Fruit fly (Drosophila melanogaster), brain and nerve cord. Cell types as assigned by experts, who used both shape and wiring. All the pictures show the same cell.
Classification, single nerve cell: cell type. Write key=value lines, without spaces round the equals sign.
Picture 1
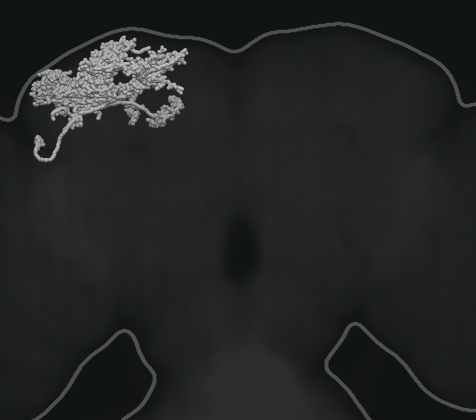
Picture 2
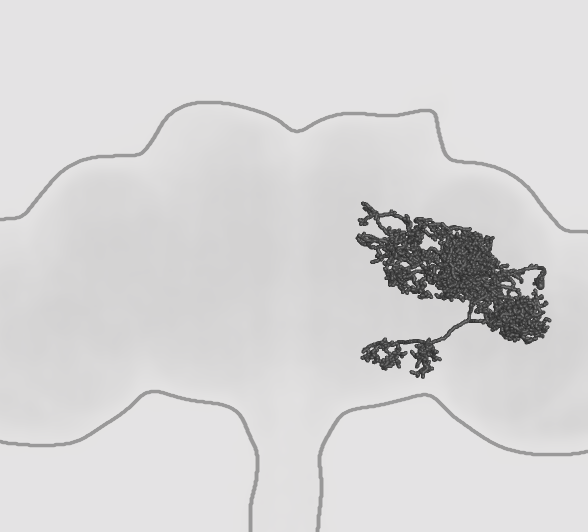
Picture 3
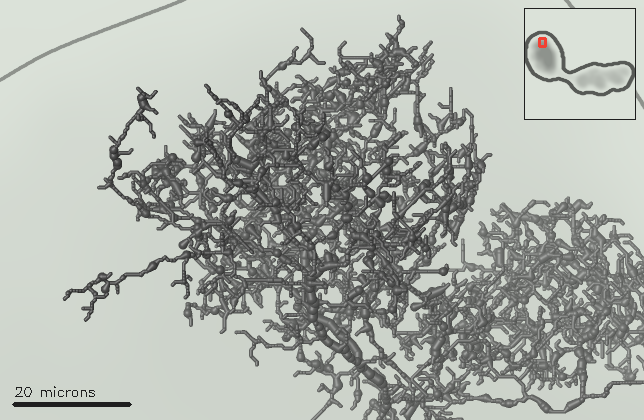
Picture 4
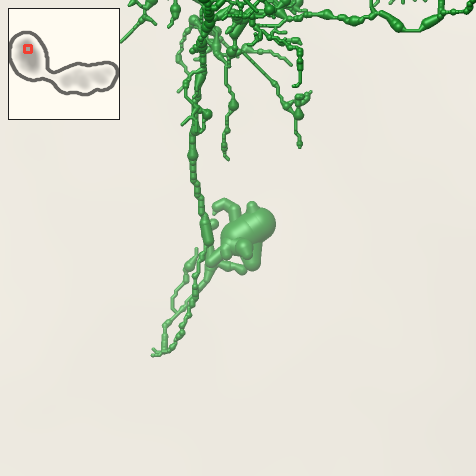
cell_type=LHCENT1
